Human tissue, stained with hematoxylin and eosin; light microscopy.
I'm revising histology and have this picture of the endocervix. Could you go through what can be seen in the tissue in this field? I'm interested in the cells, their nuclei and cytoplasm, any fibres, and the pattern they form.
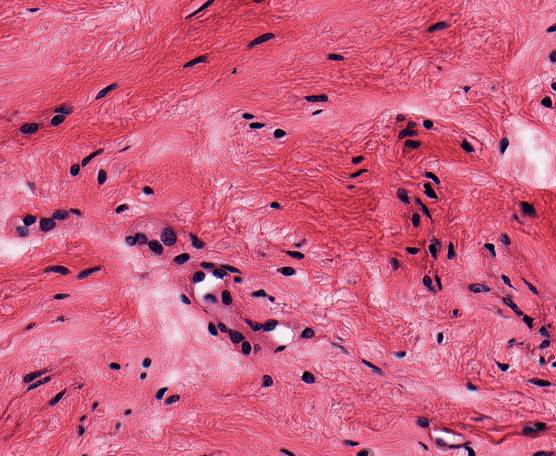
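Here the whole field is filled with dense pink fibrillar tissue. In the upper part, follow the fibres: they run in wavy strands, roughly from side to side. Across most of the field the nuclei are sparse and widely spaced. Each is dark and elongated to oval, with little visible cytoplasm around it.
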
